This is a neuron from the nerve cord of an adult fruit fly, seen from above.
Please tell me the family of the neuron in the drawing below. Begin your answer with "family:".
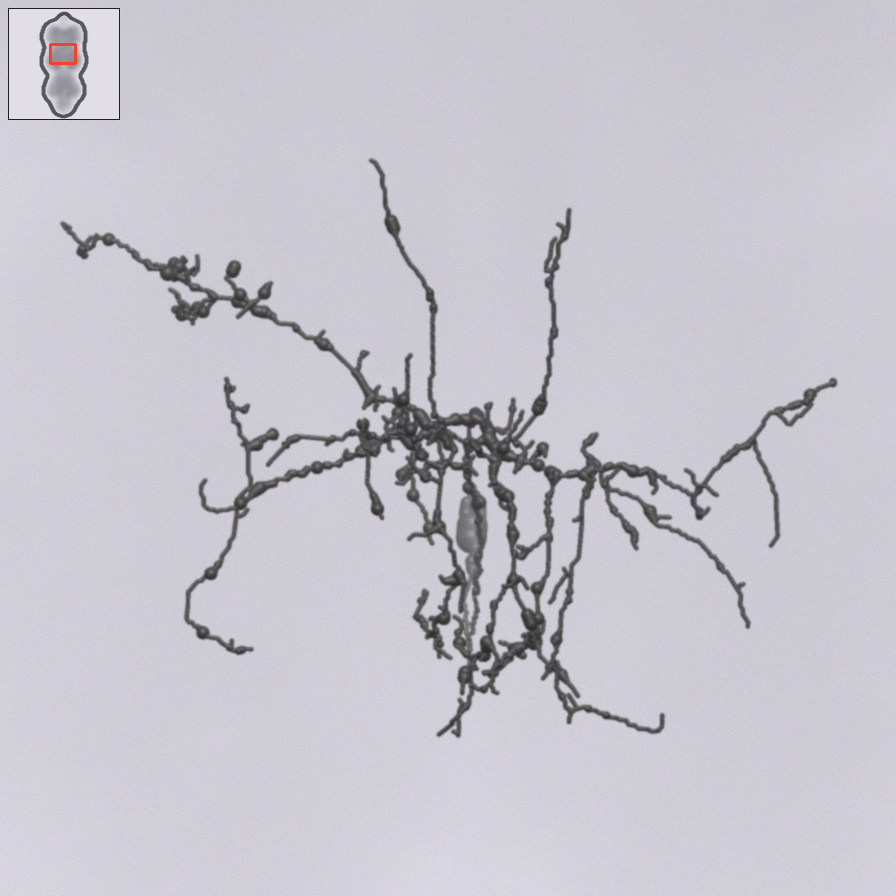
family: hemilineage 00A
